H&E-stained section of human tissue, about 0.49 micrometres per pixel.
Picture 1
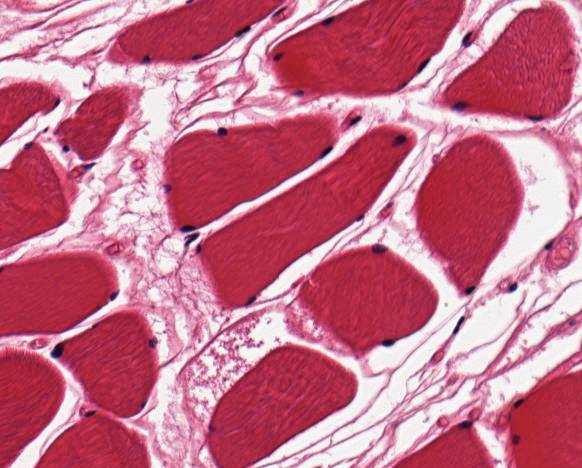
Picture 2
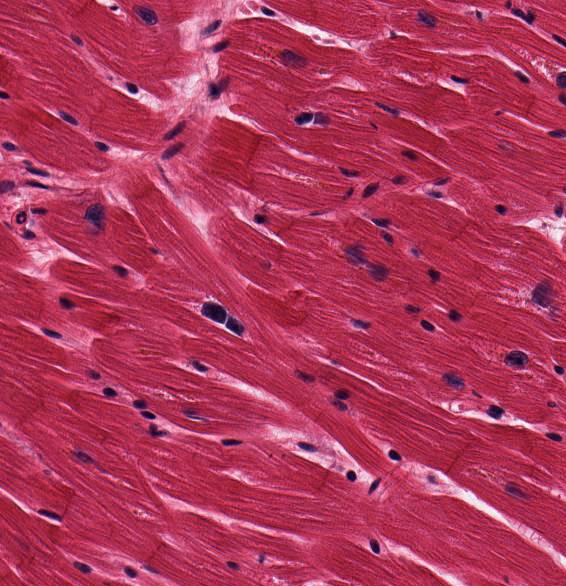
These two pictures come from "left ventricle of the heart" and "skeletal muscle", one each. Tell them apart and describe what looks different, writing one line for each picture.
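Picture 1 – skeletal muscle. The fibre nuclei sit at the edges of the fibres, just under their surface.
Picture 2 – left ventricle of the heart. Each muscle fibre has oval nuclei lying in the centre of the fibre.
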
